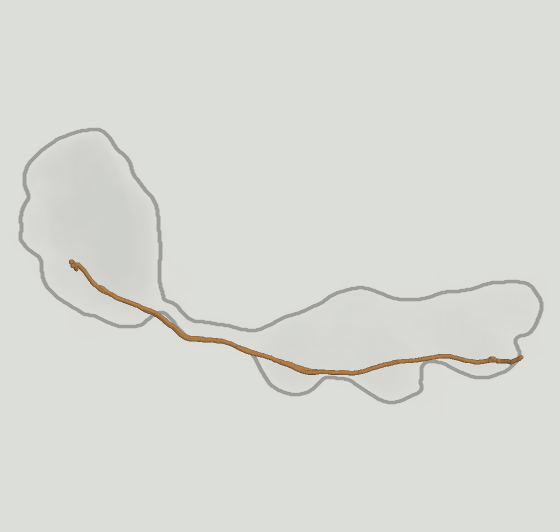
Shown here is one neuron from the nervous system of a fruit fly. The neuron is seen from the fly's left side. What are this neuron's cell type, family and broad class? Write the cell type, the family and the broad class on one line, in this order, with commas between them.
LgAG2, class gustatory, sensory neuron ascending to the brain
